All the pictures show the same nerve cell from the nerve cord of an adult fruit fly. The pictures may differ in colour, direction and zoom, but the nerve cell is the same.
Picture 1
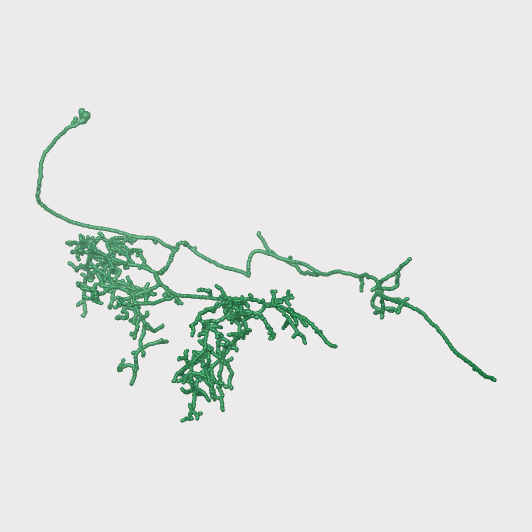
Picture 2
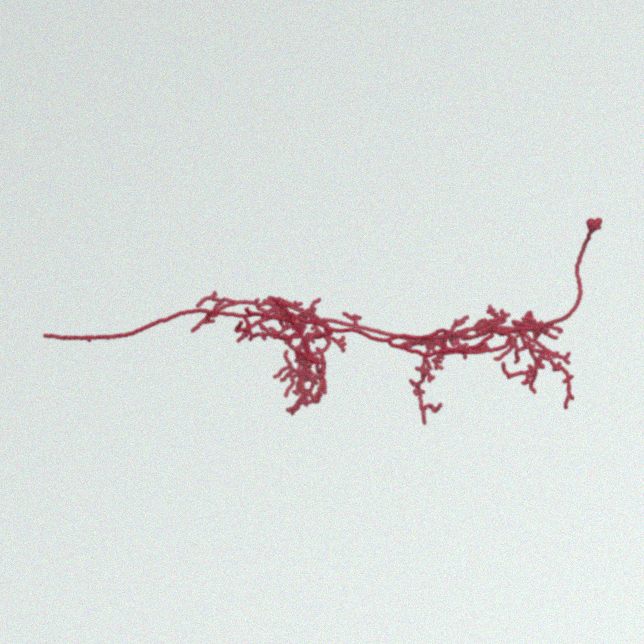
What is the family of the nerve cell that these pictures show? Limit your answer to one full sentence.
This nerve cell is categorized under the family hemilineage 23B.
